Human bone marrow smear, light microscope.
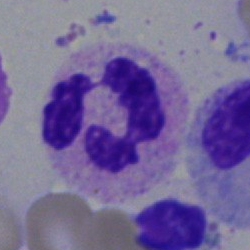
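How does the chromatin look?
Dark purple and coarsely clumped.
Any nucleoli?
None that I can see.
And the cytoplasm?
Fine pinkish granules throughout, and no vacuoles.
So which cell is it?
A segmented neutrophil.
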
